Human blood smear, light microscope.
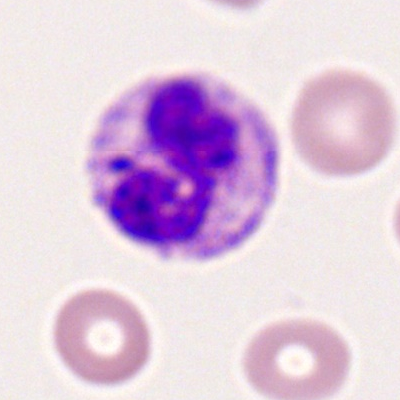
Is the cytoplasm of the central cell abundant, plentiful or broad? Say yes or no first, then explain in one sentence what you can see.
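Yes. The cytoplasm is plentiful and pale pinkish-lilac.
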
